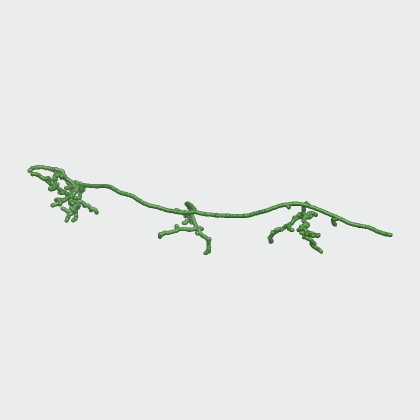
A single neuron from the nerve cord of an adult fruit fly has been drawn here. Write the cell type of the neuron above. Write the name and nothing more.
DNge023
